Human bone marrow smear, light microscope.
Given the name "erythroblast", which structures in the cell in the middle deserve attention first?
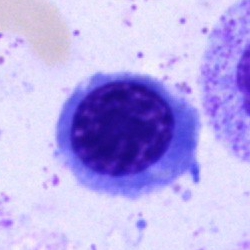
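In this erythroblast the chromatin is deep purple and fairly dense, with small paler flecks, and the cytoplasm is a deep blue.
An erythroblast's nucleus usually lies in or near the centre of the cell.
Here the nucleus sits only slightly off-centre, still near the centre, so its position goes with the name; the offset leaves a wider rim of cytoplasm on the lower right. A small rounded bleb also juts from the lower right edge of the cell.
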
